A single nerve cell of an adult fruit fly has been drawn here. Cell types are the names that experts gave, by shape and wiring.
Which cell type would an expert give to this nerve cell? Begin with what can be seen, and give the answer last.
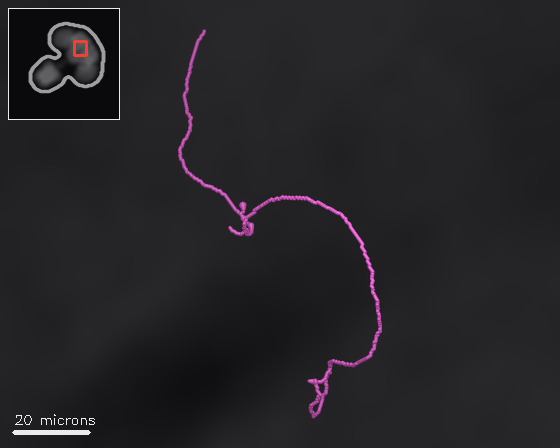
The drawing shows no cell body. From top to bottom in the picture it spans about 100 microns. There are a dozen or fewer branch ends. This is a sensory neuron entering the brain. It is of cell type ORN_VM1.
